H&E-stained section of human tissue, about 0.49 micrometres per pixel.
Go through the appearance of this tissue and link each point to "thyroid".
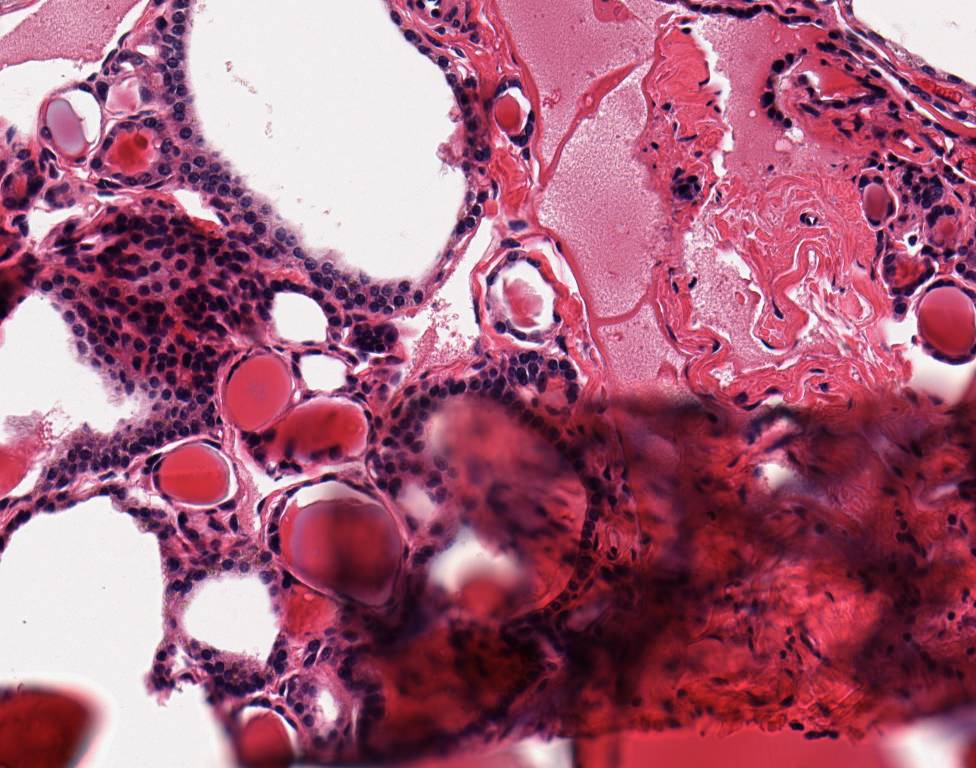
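Going with thyroid are the rounded follicles of widely varying size, separated by thin septa, that make up the left and centre of the field.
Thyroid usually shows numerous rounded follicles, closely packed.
They are lined by a single layer of cuboidal epithelial cells with round dark nuclei.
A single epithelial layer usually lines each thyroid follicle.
Many smaller follicles, mainly left and centre, hold homogeneous deep pink material. Not fitting is the dense aggregate of crowded dark nuclei without follicle lumens at the left middle.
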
